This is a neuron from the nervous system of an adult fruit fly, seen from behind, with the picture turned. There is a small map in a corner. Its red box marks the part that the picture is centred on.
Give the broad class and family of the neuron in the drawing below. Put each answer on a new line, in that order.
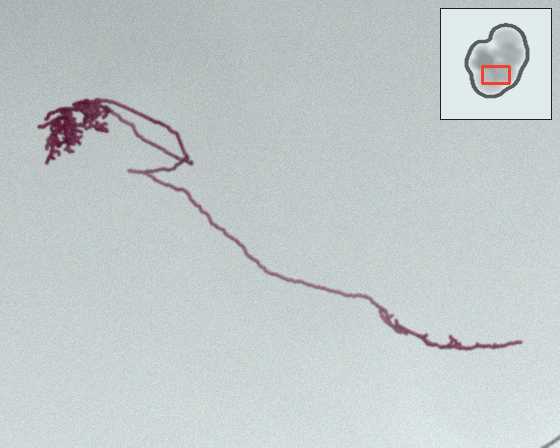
visual projection neuron
hemilineage LHl4_posterior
